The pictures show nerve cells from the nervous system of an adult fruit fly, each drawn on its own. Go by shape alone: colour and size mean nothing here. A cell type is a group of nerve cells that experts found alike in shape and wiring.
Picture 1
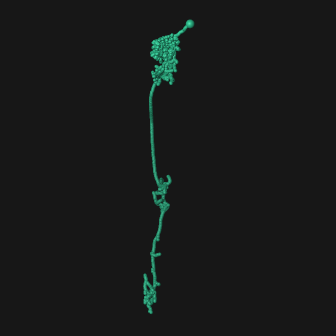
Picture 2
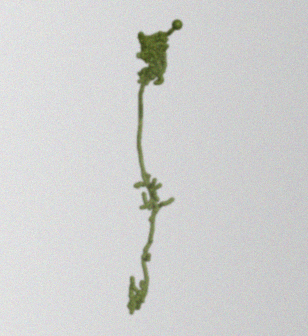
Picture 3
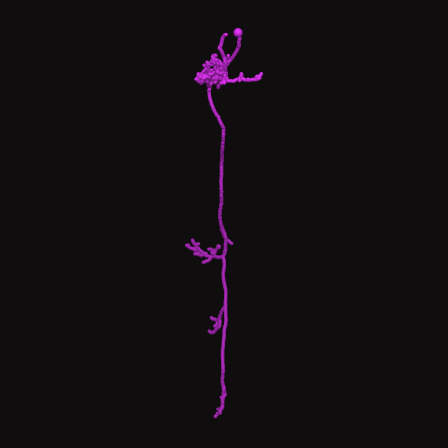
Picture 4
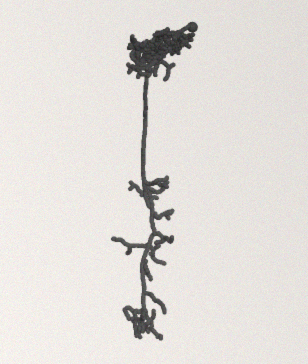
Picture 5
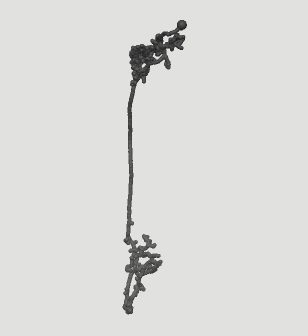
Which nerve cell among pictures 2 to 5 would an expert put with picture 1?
Picture 2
